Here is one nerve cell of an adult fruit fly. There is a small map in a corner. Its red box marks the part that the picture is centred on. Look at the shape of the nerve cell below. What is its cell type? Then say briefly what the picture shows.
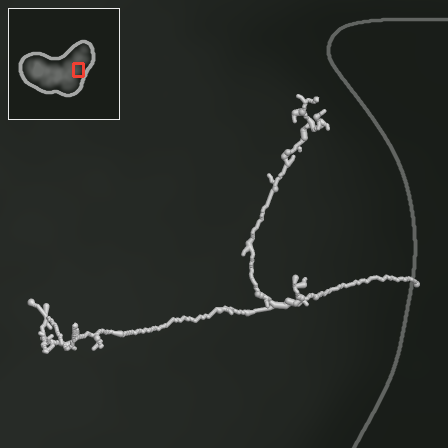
Its cell type is SNpp41. This is a sensory neuron entering the nerve cord. No cell body is drawn. As drawn here it is wider than it is tall.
